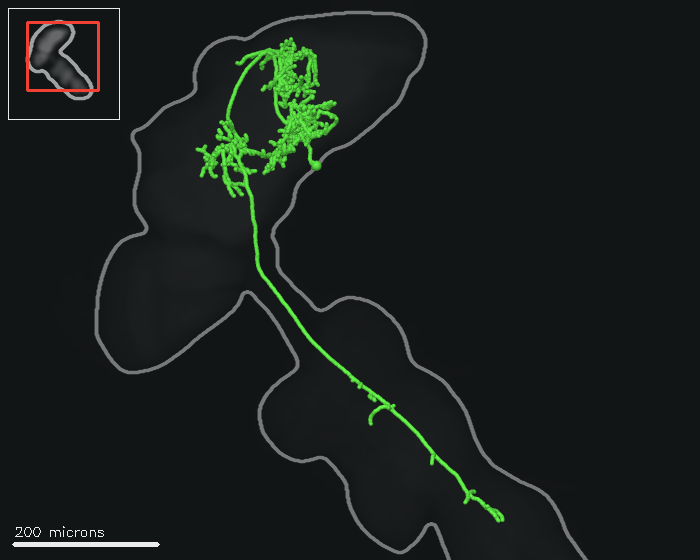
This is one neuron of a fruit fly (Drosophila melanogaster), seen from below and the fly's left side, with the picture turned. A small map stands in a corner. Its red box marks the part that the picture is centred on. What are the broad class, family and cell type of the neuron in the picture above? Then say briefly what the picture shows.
It is a descending neuron. The family is hemilineage DM6_central2. It is of cell type CB0429. By the scale bar it is about 650 microns tall in this view. Dozens of branch ends can be seen.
